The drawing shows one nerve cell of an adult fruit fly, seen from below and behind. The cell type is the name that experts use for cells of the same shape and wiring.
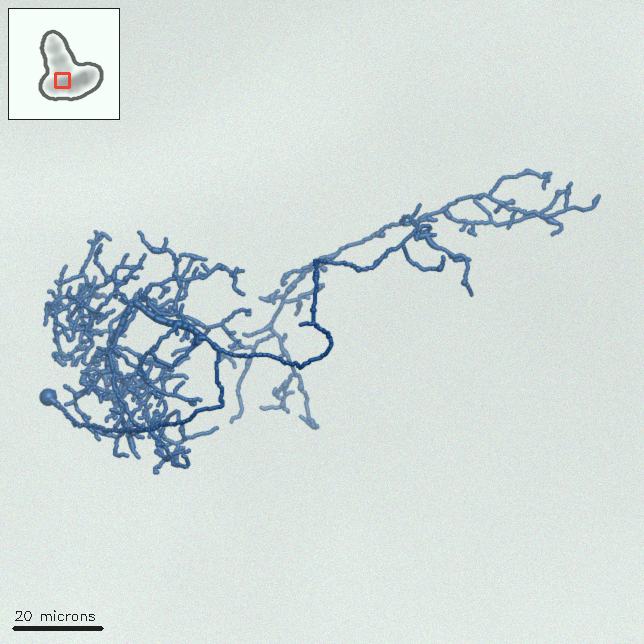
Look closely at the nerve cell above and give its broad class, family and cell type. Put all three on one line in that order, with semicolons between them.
central-brain intrinsic neuron; hemilineage LHl4_posterior; LHPV2h1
